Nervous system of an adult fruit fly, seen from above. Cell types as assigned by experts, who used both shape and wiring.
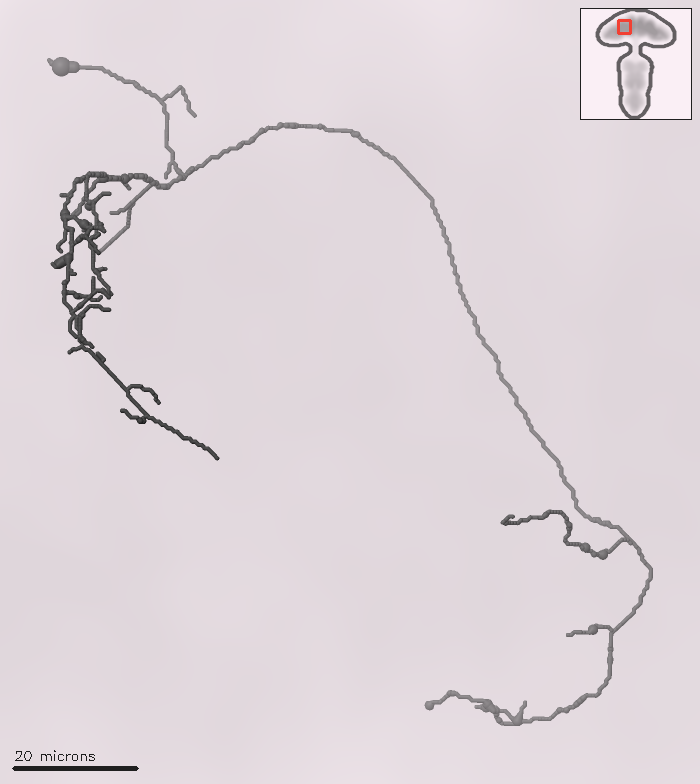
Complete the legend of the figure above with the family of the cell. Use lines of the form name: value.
family: hemilineage SLPa&l1_anterior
